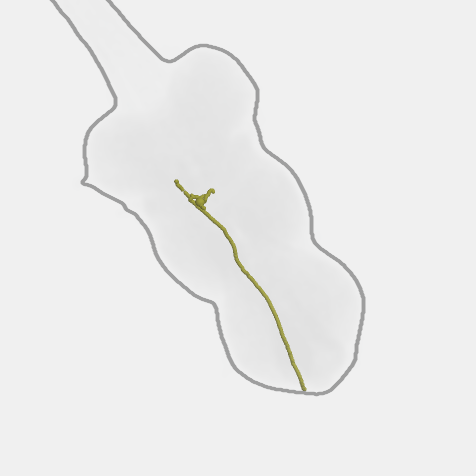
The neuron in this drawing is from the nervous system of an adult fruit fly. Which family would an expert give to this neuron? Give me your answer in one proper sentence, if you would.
It is to family class mechanosensory proprioceptive that the neuron is assigned.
